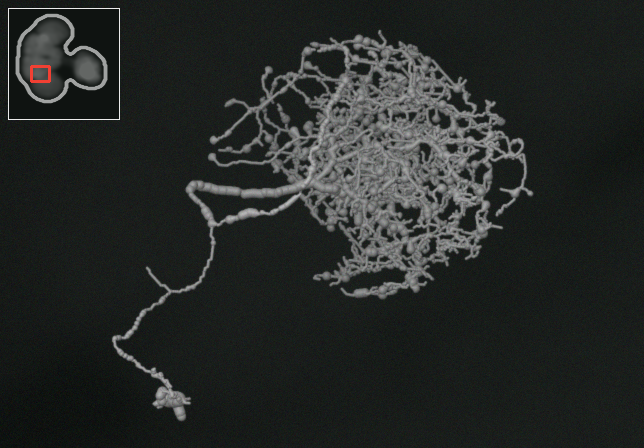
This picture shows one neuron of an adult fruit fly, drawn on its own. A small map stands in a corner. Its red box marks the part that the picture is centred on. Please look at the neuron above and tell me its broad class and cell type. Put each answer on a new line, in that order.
central-brain intrinsic neuron
AVLP216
